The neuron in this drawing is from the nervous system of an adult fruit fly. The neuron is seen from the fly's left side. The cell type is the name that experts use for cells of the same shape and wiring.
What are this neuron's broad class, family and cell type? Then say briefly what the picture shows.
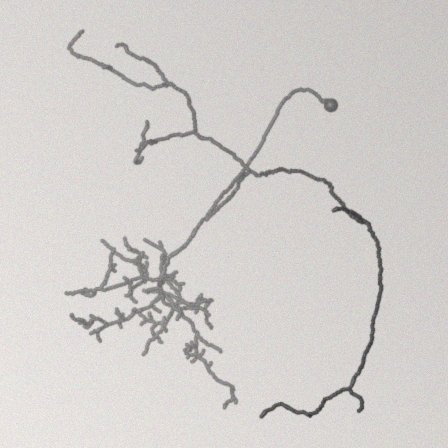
Its broad class is central-brain intrinsic neuron. The family is hemilineage DM4_ventral. Its cell type is CB1464. The cell body is at the upper right of the picture. The picture shows dozens of branch ends.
